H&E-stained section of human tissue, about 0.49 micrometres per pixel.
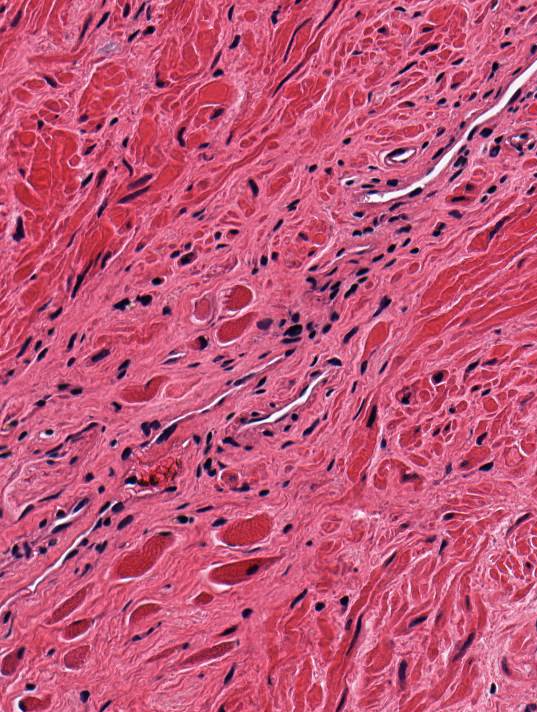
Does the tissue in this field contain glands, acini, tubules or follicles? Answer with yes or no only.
No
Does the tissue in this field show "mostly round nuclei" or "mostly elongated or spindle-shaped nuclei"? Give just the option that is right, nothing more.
Mostly elongated or spindle-shaped nuclei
